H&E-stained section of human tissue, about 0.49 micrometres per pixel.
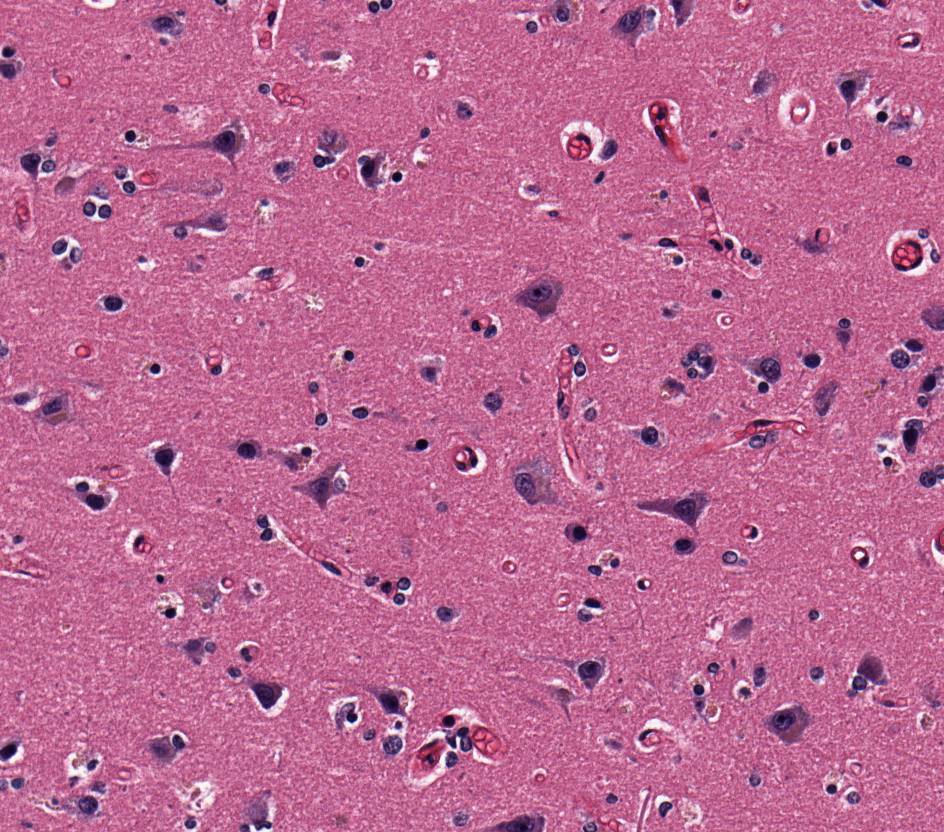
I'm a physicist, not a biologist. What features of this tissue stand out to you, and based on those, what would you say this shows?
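Cells lie scattered singly across a finely fibrillary pink matrix filling the field. Scattered neurons have triangular cell bodies with purplish cytoplasm (e.g. centre, lower right). Thin-walled capillaries containing red blood cells run obliquely (e.g. centre, lower left). This is cerebral cortex.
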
